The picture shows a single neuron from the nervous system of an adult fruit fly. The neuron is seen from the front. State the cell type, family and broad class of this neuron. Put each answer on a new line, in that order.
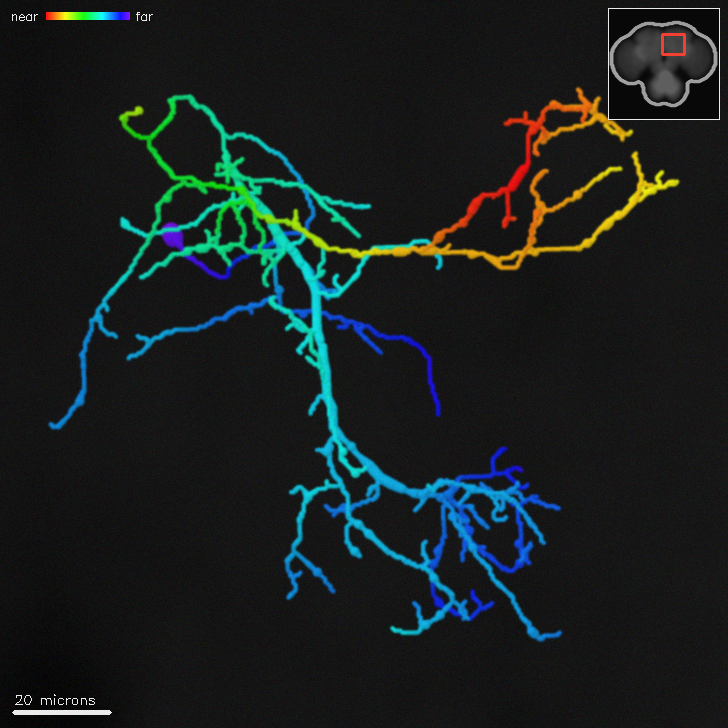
SMP398_a
hemilineage DM4_dorsal
central-brain intrinsic neuron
